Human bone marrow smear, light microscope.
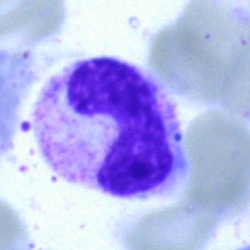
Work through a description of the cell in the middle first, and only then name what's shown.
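Nucleus a thick curved band, bent into a C, hollow facing left. Cytoplasm pale pink, filling the left part of the cell. Fine pink-violet granules scattered through it. Band neutrophil.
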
